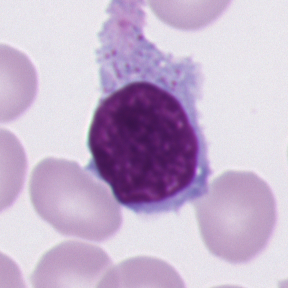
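Large granular lymphocyte, its cytoplasm drawn out in a broad extension toward the top of the picture, with a ragged, frayed edge rather than a smooth one. Follow the nucleus: smooth outline, no indentation or cleft, and no nucleolus to be seen.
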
